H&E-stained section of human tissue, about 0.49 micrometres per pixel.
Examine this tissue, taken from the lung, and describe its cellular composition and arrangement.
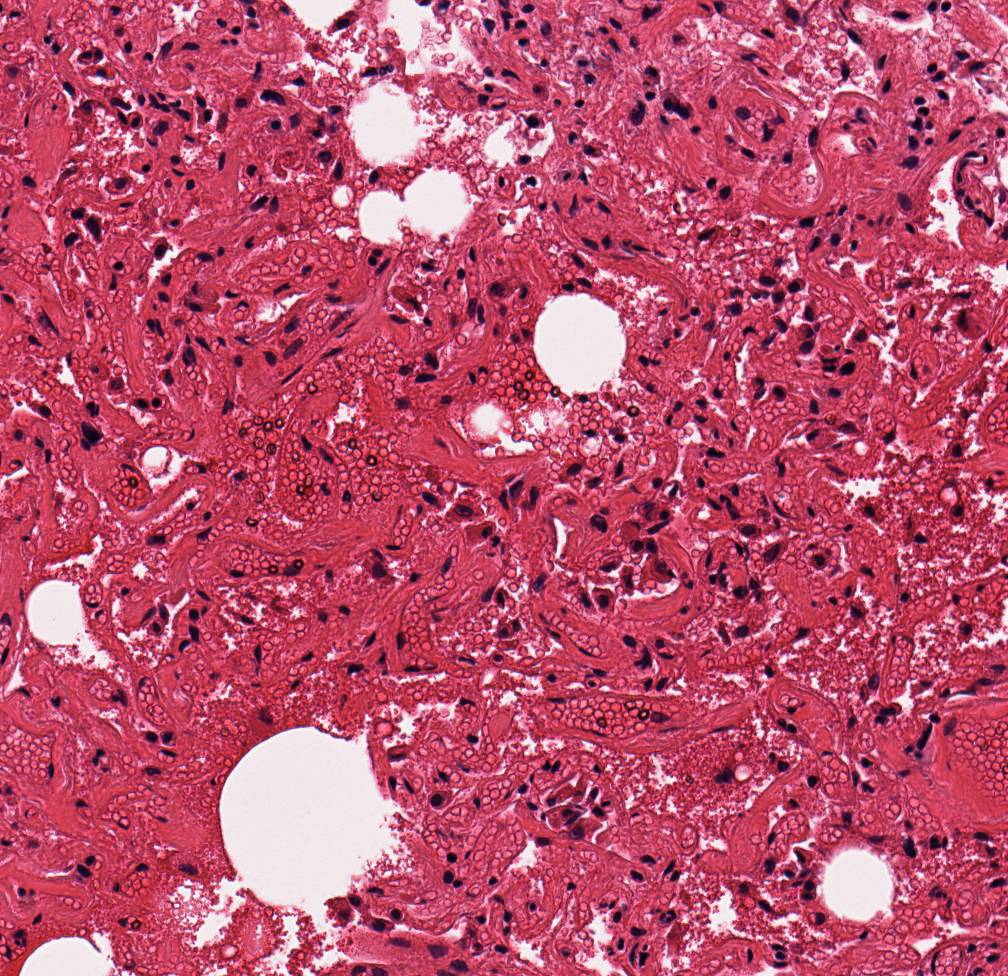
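Look across the whole field: it is filled with many small channels packed close together, each holding red blood cells. Between them run thin, wavy bands of pink fibrous stroma. Small dark nuclei, oval to spindle-shaped, are scattered fairly evenly throughout. Overall the section is intensely pink, with little pale or blue-staining material.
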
